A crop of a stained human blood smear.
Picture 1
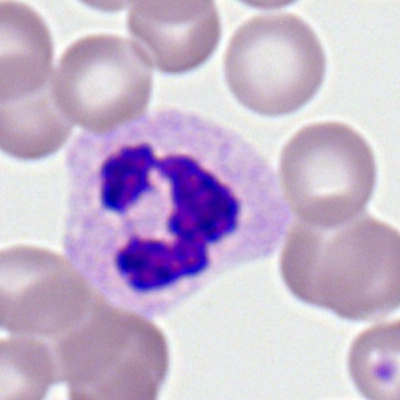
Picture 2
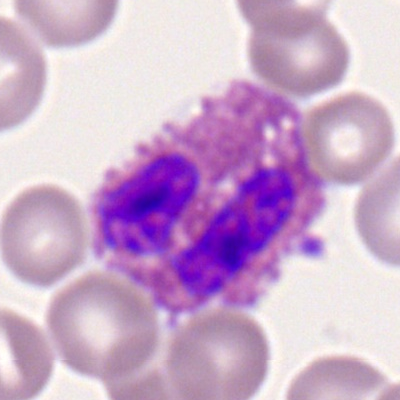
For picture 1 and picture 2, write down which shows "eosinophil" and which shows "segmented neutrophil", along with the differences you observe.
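Working through the pair in order, picture 1 holds the segmented neutrophil and picture 2 the eosinophil. On the nucleus, the segmented neutrophil's lobes curve around a pale central patch of cytoplasm, while the eosinophil's nucleus is split into two lobes lying side by side.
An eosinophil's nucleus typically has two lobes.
On the chromatin, both are dark purple, coarsely clumped in the segmented neutrophil and densely clumped in the eosinophil, and neither cell shows nucleoli.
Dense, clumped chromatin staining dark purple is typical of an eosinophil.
On the cytoplasm, the segmented neutrophil's is abundant and pale pinkish-lilac, with only fine, faint granules and no vacuoles, while the eosinophil's is plentiful and surrounds both lobes.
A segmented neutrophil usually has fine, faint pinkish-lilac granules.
On the outline, the eosinophil is roughly oval with a slightly bumpy, granular edge, and red cells with pale centres lie close around it, some touching its edge.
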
